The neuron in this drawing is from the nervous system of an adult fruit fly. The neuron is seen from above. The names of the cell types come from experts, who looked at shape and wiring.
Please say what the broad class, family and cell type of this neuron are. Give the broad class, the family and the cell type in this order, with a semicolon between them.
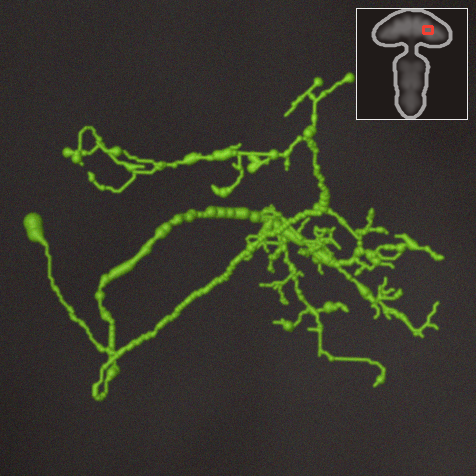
visual projection neuron; hemilineage VPNv2; LC16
